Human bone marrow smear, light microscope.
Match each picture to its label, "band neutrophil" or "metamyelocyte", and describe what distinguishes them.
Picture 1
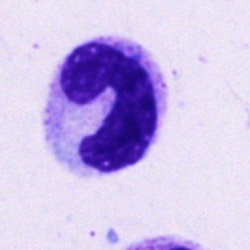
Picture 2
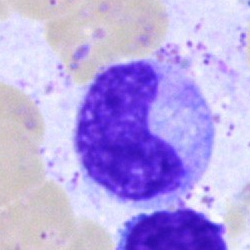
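In picture 1 the cell is a band neutrophil; picture 2 shows a metamyelocyte. The clearest difference lies in the nucleus. In picture 1 it is bent into a C shape open to the left; in picture 2 it is kidney-shaped, with a deep notch opening to the right.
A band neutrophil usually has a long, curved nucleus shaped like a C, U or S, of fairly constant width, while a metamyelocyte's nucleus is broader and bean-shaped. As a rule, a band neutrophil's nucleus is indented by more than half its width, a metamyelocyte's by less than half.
The C-shaped nucleus in picture 1 agrees with the band form, the kidney shape in picture 2 with the metamyelocyte. Both nuclei have clumped chromatin: dense and dark purple in picture 1, coarse with small paler spots between darker areas in picture 2.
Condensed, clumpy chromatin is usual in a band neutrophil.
No nucleoli are seen in picture 1. In each cell the cytoplasm is widest inside the nuclear curve or notch: on the left in picture 1, on the right in picture 2. The cytoplasm is pale lilac and free of vacuoles in picture 1, pale greyish blue in picture 2.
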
